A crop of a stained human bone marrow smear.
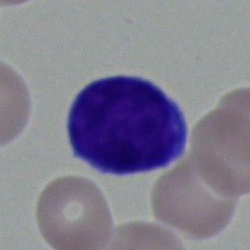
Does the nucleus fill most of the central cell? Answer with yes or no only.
Yes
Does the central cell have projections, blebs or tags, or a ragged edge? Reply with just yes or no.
No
